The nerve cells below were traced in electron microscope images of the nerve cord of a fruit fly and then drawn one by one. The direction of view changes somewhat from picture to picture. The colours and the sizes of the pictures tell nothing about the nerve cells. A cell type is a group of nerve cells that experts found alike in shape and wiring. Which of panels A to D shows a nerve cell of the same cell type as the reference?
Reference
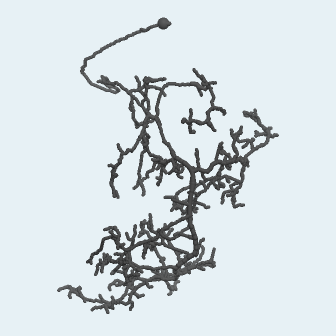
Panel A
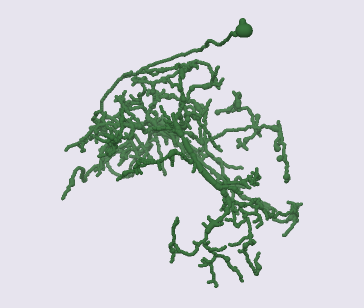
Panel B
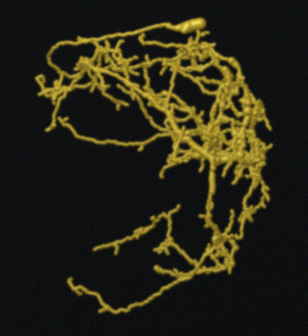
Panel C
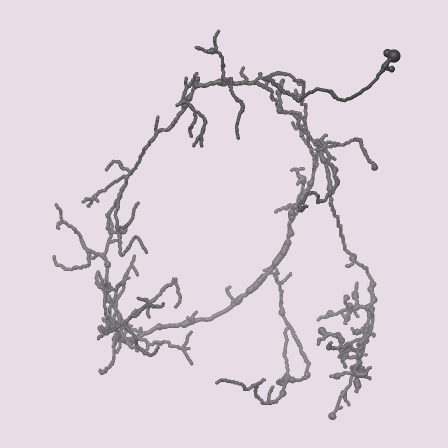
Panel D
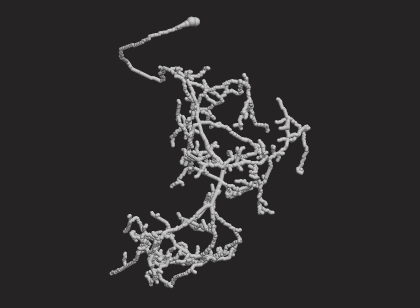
D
